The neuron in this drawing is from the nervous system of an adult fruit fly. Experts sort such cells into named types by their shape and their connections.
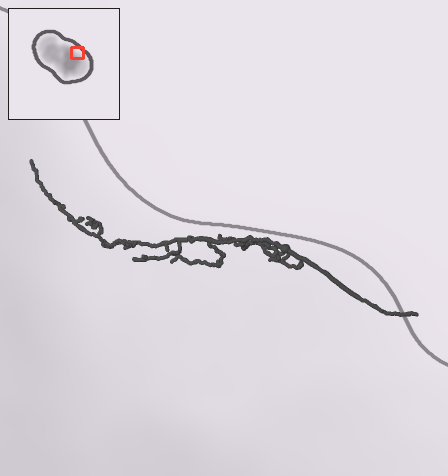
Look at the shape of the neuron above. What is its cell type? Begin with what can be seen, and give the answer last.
As drawn here it is more than twice as wide as it is tall. Its broad class is sensory neuron entering the nerve cord. It is of cell type LgLG6.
